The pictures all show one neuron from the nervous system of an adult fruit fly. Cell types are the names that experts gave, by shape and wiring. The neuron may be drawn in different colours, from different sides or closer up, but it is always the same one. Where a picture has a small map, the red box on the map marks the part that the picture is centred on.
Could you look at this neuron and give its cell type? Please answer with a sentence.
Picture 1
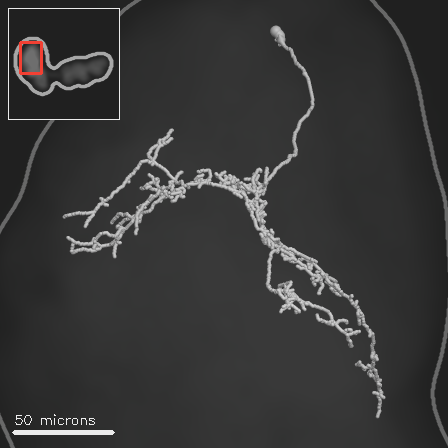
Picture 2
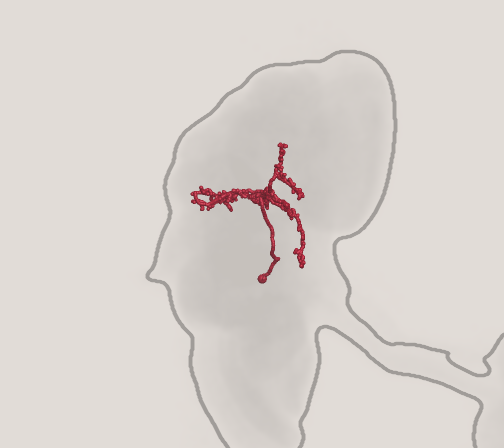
The cell type is ATL011.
